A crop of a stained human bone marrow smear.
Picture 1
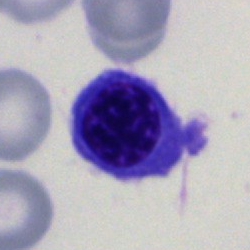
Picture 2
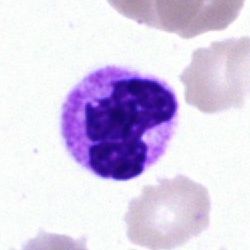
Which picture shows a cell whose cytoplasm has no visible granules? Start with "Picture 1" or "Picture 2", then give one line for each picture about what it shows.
Picture 1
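In picture 1: No granules are seen in the cytoplasm.
In picture 2: Fine pink-violet granules fill the cytoplasm.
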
